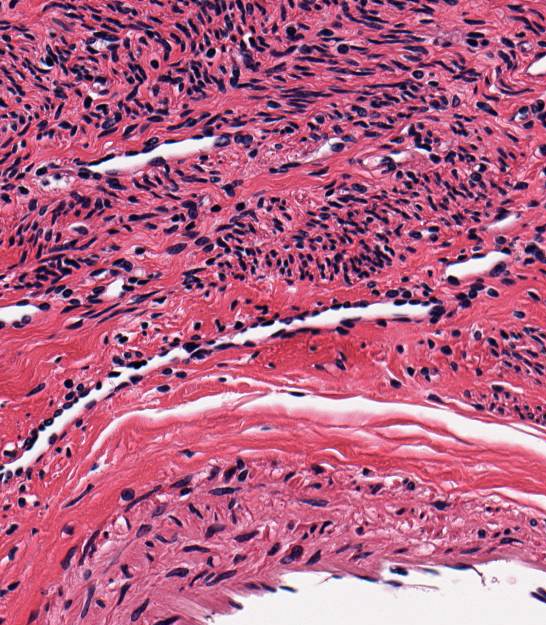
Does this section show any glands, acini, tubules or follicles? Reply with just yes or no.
No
